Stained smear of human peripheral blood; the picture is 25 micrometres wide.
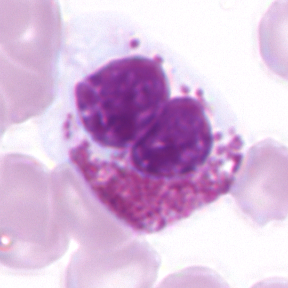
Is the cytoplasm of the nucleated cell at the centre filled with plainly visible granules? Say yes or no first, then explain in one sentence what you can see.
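Yes. The cytoplasm holds coarse reddish-pink granules.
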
